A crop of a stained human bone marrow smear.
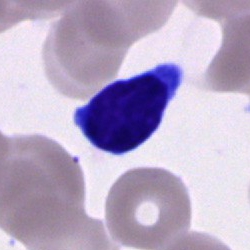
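Lymphocyte, elongated, its long axis running lower left to upper right. The dark nucleus seems to fill nearly all of it, leaving little or no visible cytoplasm. Dense chromatin stains very dark blue-purple throughout, though the upper right tip looks a paler blue.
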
